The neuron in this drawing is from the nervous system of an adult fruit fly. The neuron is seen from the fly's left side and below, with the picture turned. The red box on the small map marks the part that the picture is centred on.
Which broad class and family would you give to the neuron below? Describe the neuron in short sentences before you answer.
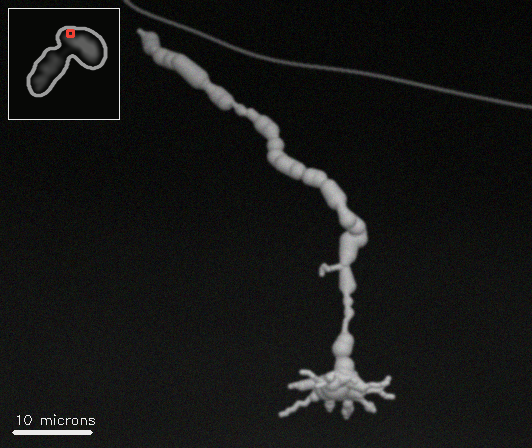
From top to bottom in the picture it spans about 50 microns. As drawn here it is taller than it is wide. Its broad class is optic-lobe intrinsic neuron. Its family is L.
